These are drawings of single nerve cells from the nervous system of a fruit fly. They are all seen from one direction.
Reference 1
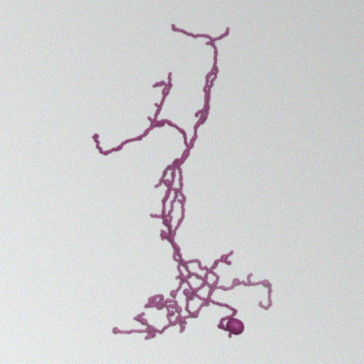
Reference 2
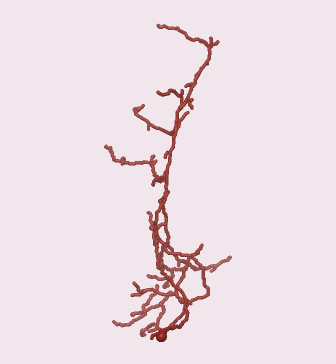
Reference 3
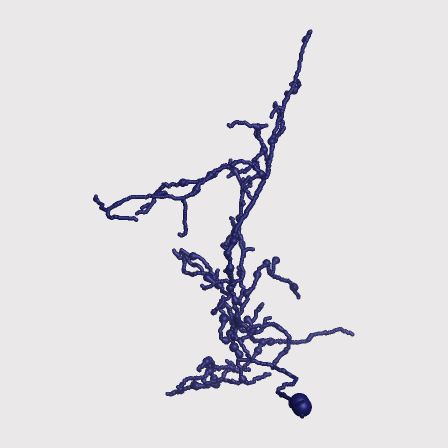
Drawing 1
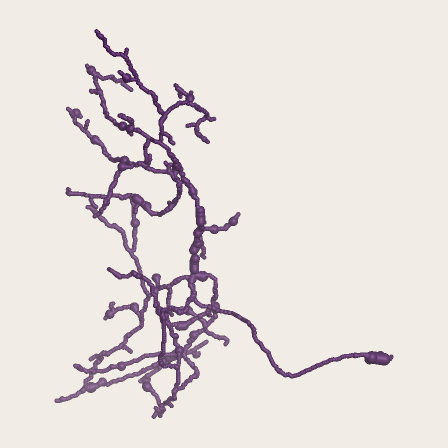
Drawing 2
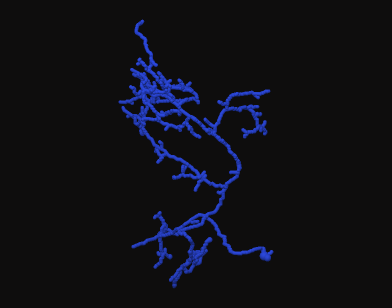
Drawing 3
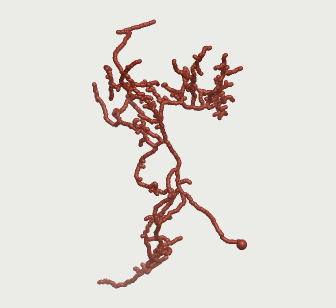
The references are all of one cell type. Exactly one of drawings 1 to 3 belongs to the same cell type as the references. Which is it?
1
